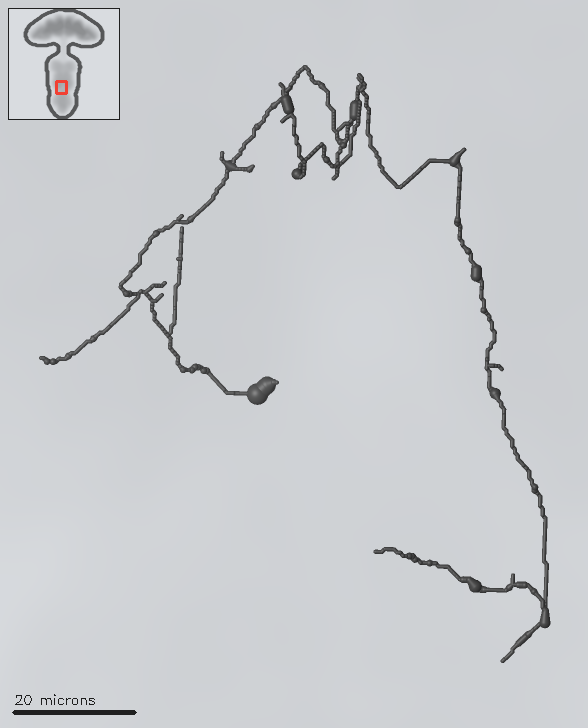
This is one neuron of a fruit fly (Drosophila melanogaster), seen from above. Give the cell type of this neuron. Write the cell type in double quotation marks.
"IN12A063_a"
